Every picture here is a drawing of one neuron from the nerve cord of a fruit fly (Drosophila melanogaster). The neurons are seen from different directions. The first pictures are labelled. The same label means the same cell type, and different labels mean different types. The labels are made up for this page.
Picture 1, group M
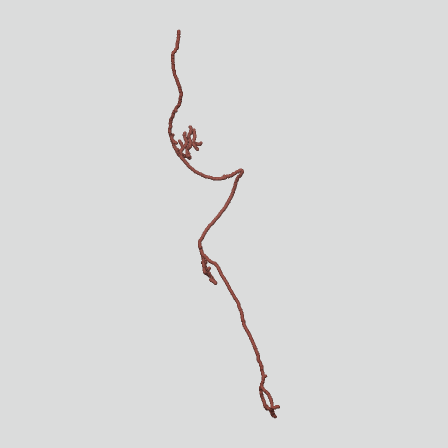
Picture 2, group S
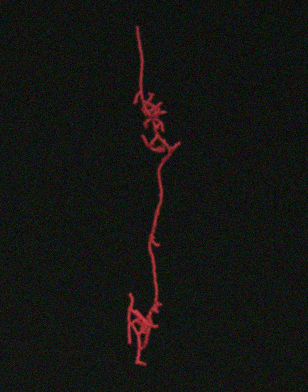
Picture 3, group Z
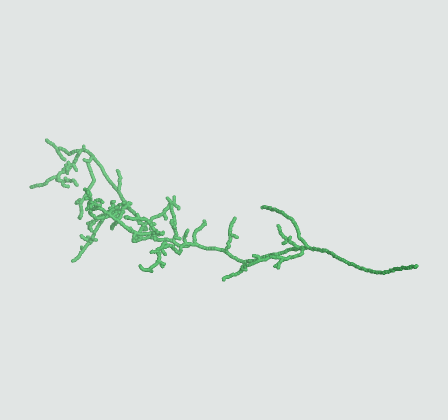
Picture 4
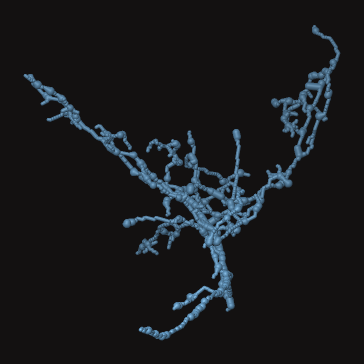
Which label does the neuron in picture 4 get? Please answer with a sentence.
It belongs to group Z.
